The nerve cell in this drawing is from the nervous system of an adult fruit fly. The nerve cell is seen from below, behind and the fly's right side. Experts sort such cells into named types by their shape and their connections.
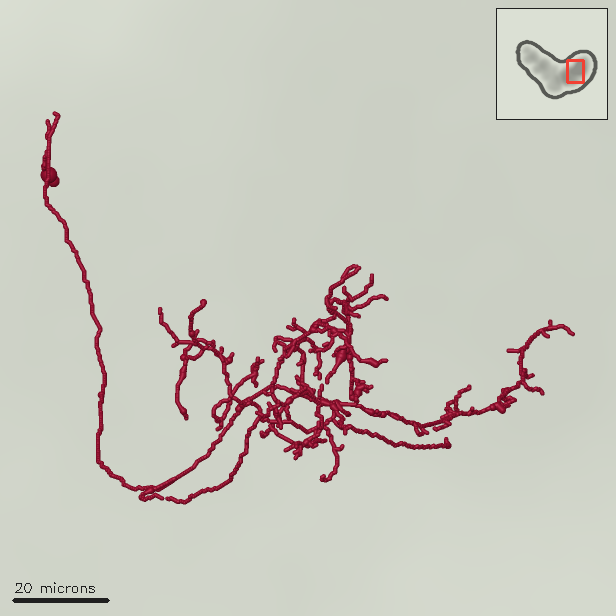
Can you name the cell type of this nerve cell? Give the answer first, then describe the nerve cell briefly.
Its cell type is WED097. This is a central-brain intrinsic neuron. The cell body is at the upper left of the picture. By the scale bar it is about 110 microns wide in this view. Dozens of branch ends can be seen.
